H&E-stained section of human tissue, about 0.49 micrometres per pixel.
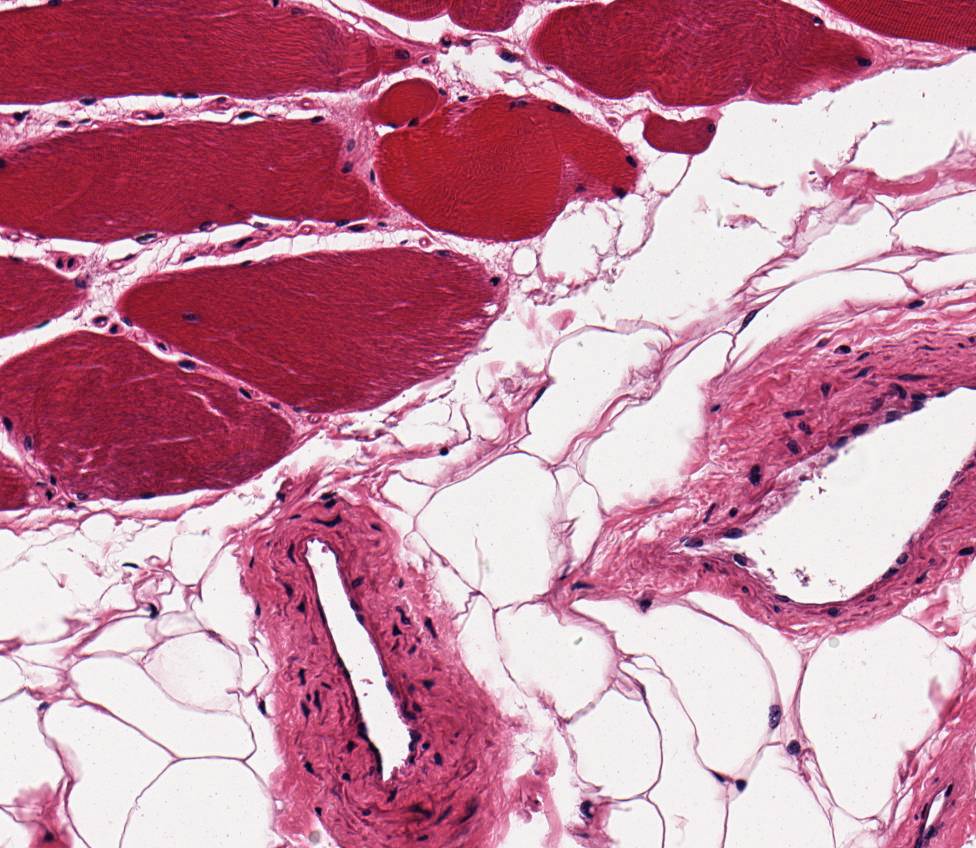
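Skeletal muscle: fibres cut across or obliquely appear as large, deep red, rounded to polygonal profiles, with small, dark, flattened nuclei at their edges rather than their centres. Adipocytes show as large empty spaces bounded by thin pink membranes.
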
